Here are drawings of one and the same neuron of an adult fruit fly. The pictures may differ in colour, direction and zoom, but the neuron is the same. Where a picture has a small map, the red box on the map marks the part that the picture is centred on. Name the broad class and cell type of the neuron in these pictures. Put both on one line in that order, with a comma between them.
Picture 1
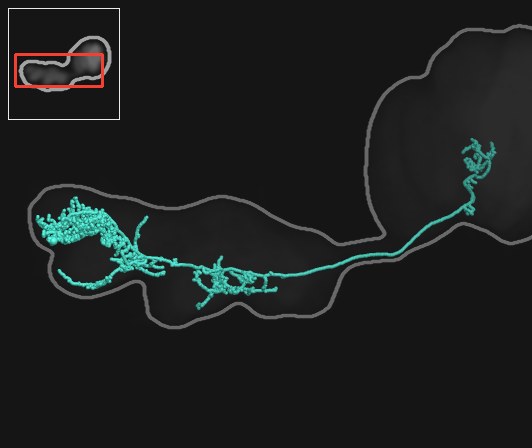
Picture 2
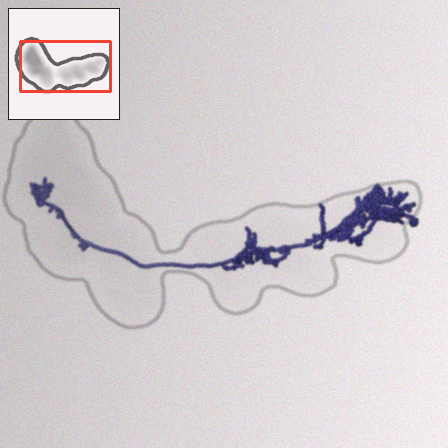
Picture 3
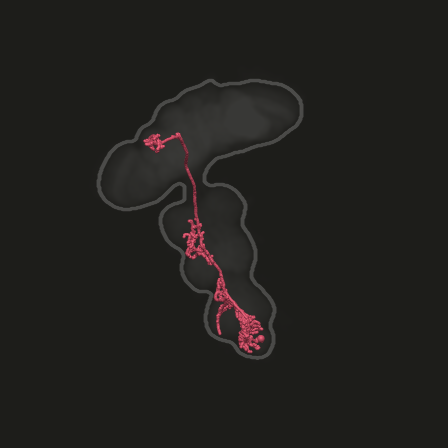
ascending neuron, ANXXX055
